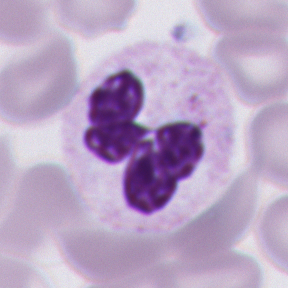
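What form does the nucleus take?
Several separate lobes, with no nucleoli visible.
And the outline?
Round and smooth.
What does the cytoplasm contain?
Fine lilac-pink granules.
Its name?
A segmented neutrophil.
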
